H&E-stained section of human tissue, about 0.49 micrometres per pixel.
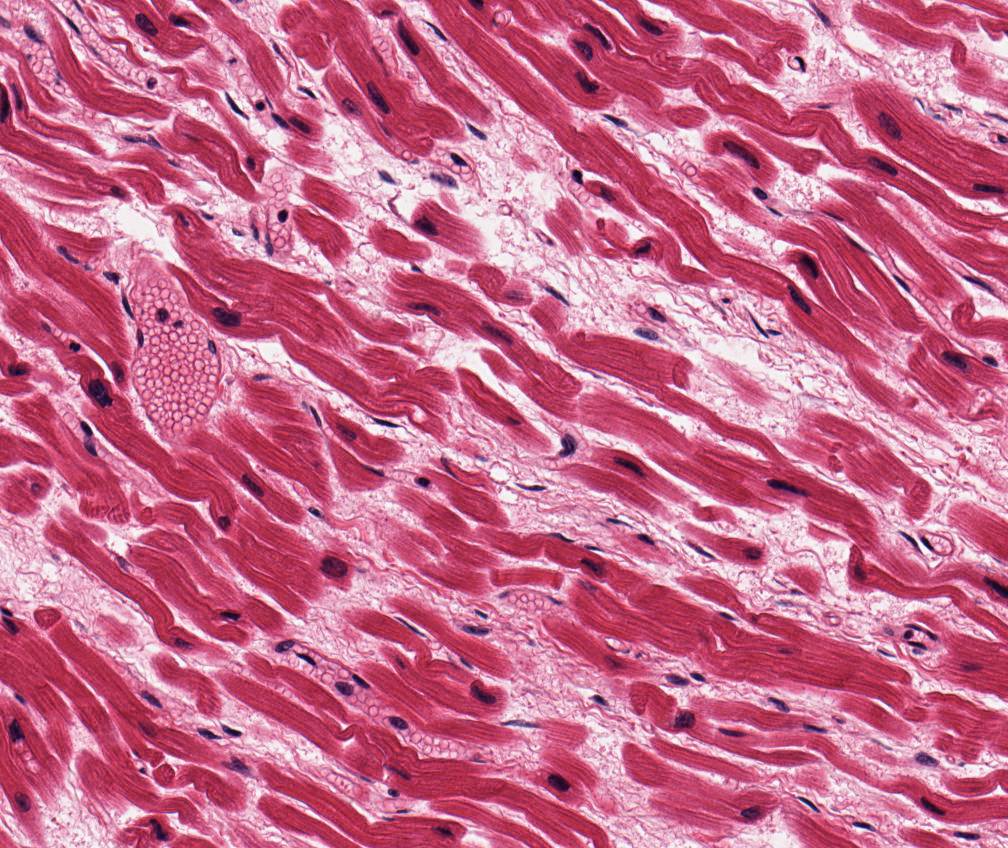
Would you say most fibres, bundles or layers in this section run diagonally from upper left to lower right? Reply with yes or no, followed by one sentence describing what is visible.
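Yes. Elongated eosinophilic muscle fibres fill the field and run in parallel, sloping diagonally from upper left down to lower right.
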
